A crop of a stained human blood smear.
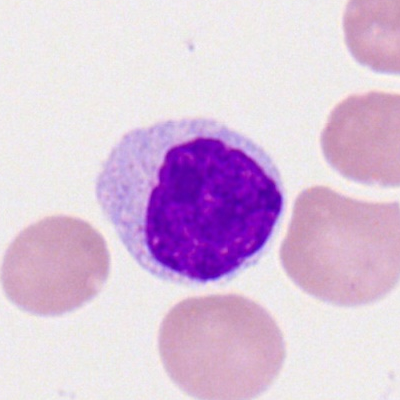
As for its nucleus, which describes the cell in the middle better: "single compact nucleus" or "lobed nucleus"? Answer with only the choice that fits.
Single compact nucleus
